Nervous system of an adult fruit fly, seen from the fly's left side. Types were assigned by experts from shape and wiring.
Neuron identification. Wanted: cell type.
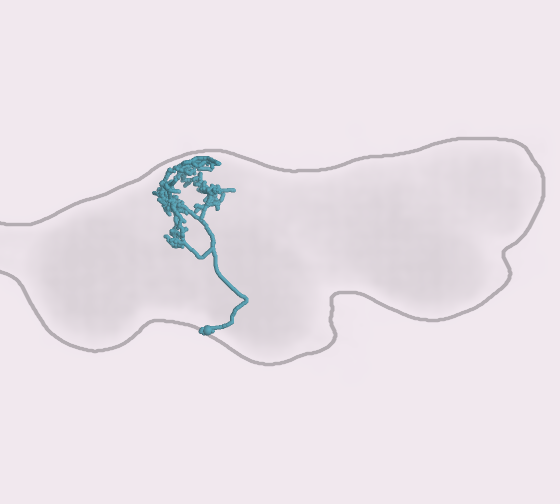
IN00A047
